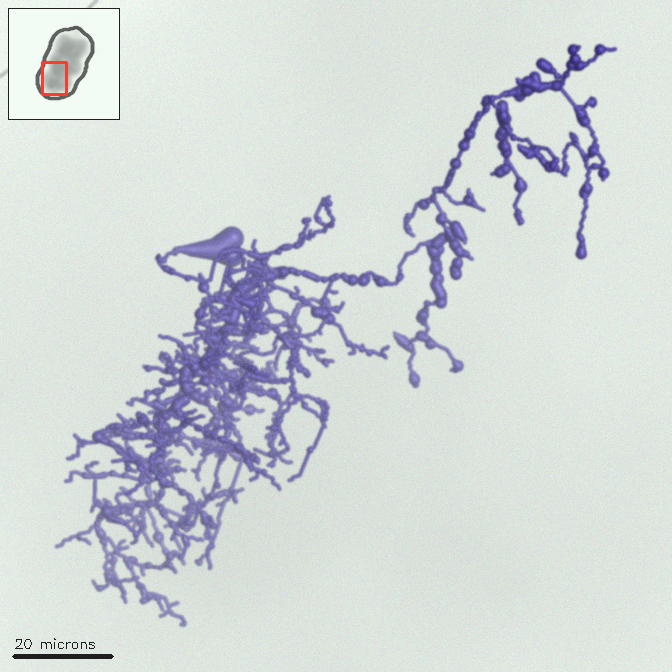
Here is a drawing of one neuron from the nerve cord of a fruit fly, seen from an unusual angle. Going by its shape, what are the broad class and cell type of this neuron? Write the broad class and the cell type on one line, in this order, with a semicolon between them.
nerve-cord intrinsic neuron; INXXX247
